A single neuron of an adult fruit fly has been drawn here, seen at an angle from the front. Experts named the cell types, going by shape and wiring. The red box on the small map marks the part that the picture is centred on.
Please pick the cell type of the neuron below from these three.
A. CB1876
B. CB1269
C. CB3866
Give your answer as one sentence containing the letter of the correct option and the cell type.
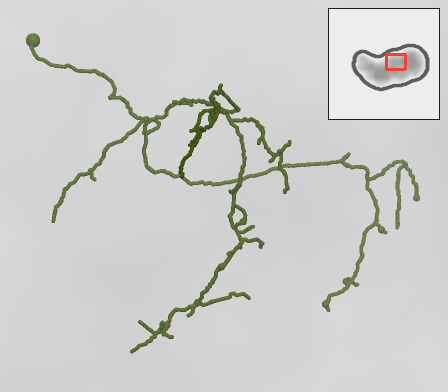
Cell type CB1876 is what the neuron is, as option A states.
